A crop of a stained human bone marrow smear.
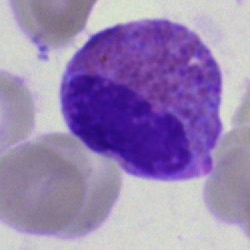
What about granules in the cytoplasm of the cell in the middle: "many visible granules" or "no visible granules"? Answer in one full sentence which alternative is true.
This cell has a cytoplasm with many visible granules.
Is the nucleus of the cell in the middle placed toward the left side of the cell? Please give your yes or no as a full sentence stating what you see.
Yes, the bulk of its cytoplasm is found to the right of the nucleus.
